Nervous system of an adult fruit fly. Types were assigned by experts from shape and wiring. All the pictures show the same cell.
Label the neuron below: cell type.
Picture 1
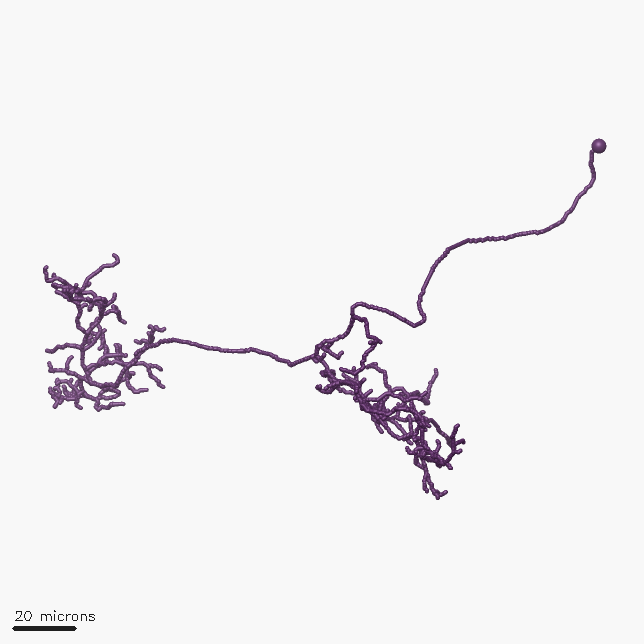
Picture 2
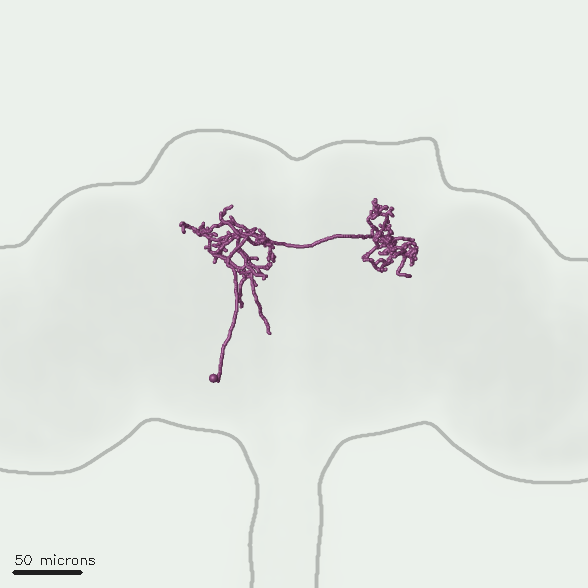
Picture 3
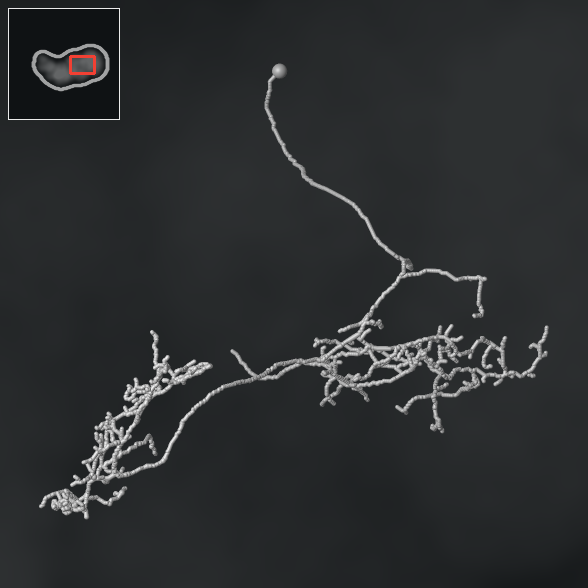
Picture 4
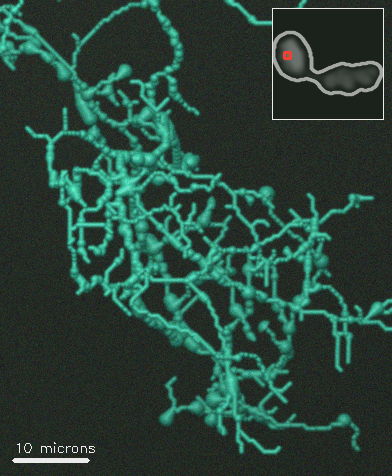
LAL196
